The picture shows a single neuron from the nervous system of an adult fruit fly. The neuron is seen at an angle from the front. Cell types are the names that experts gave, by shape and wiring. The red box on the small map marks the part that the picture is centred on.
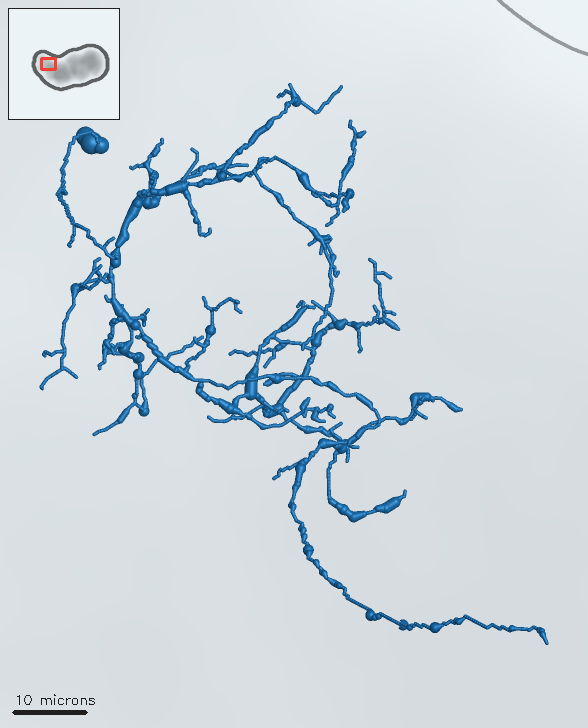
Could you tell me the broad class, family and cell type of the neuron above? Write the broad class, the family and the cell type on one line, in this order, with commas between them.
nerve-cord intrinsic neuron, hemilineage 20A.22A, IN20A.22A048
